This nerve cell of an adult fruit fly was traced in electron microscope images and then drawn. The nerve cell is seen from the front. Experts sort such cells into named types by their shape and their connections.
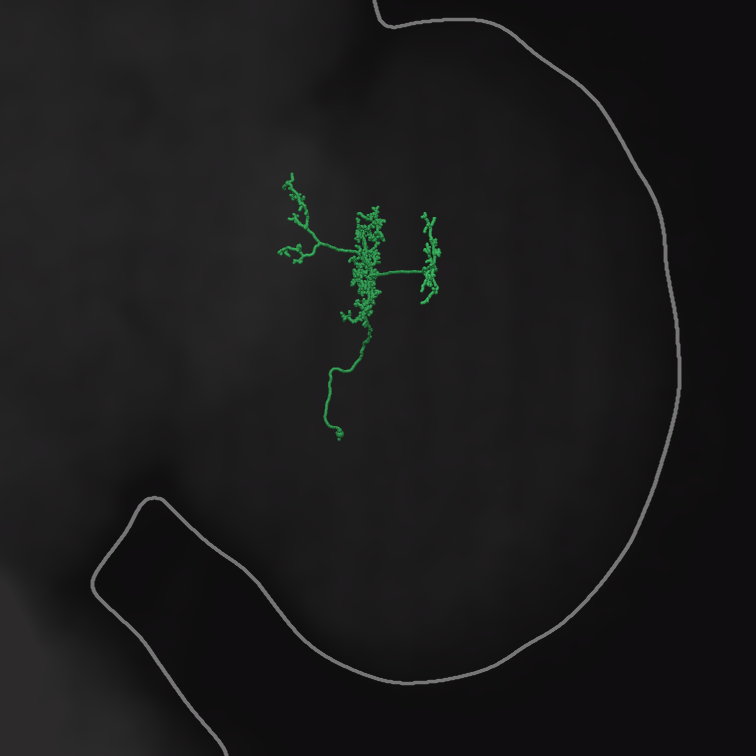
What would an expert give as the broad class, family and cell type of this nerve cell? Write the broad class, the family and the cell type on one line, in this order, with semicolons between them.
optic-lobe intrinsic neuron; Y; Y13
